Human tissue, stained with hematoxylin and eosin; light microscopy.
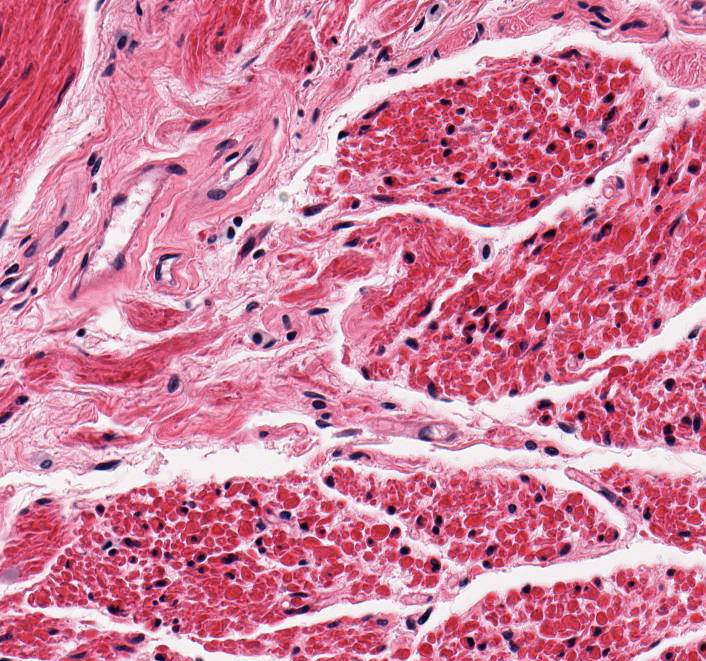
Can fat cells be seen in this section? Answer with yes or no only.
No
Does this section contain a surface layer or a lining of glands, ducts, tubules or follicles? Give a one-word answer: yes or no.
No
